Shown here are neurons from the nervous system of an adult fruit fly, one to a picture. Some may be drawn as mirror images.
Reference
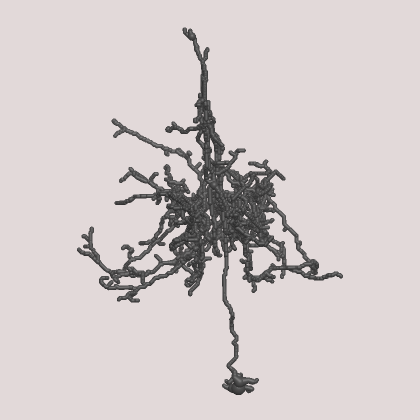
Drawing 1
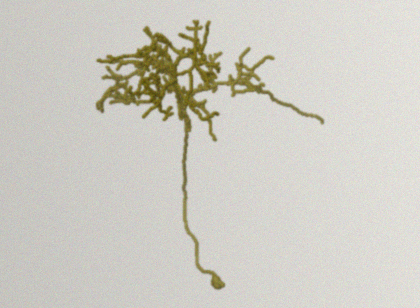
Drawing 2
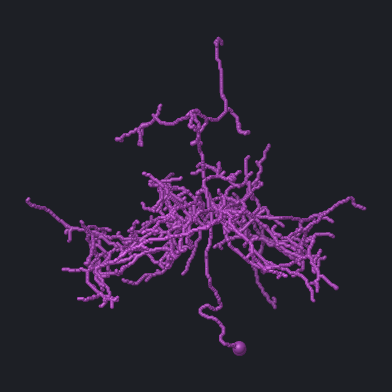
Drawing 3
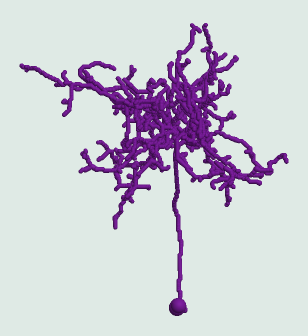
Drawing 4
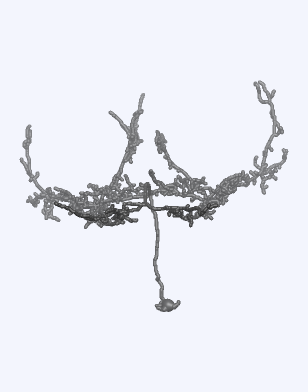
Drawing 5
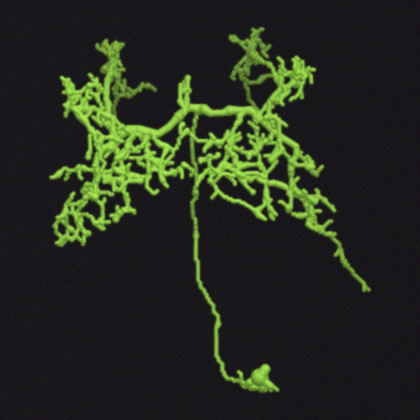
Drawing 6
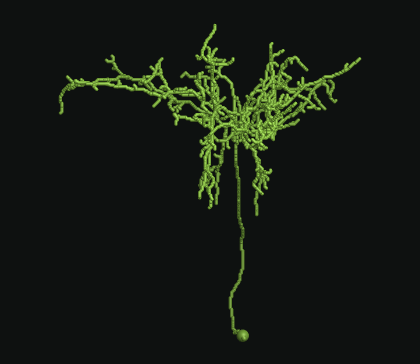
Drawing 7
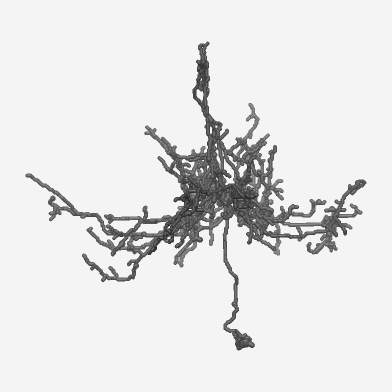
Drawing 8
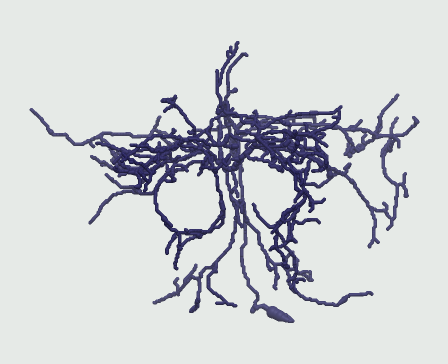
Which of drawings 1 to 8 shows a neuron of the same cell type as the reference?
Drawing 7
